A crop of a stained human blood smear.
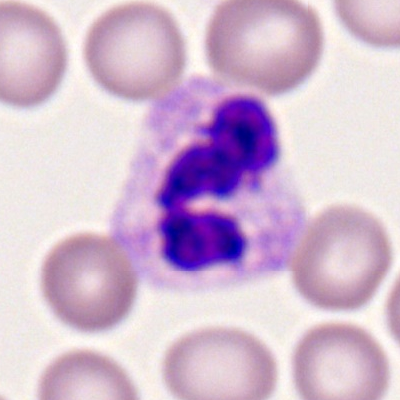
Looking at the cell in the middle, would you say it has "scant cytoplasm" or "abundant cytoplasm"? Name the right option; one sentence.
In this cell, the cytoplasm is plentiful.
